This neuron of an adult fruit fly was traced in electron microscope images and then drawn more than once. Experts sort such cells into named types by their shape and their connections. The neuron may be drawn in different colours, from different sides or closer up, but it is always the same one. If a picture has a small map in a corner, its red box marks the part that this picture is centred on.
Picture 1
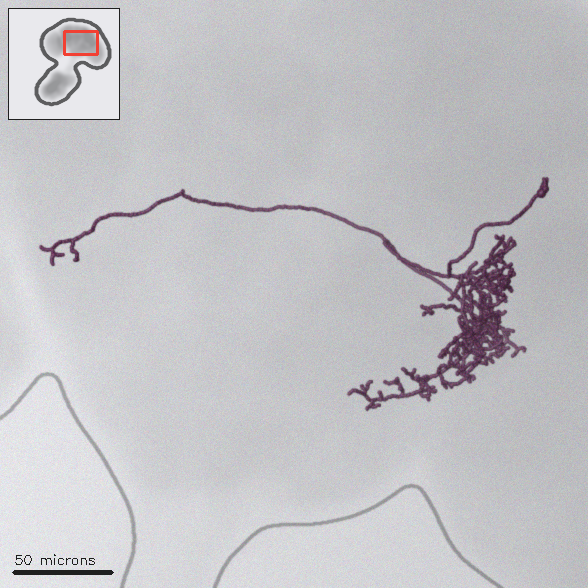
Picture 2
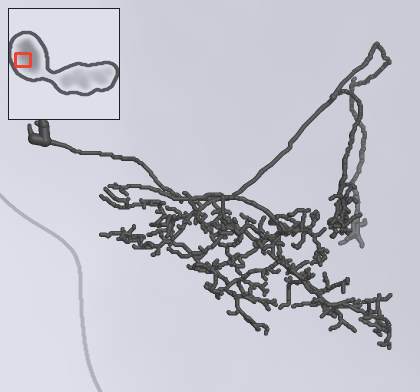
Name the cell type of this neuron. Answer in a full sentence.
The cell type is CB1542.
